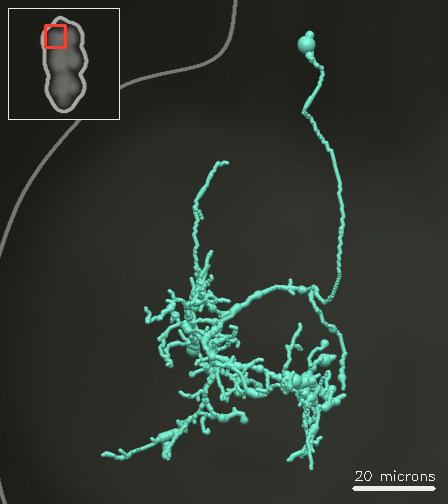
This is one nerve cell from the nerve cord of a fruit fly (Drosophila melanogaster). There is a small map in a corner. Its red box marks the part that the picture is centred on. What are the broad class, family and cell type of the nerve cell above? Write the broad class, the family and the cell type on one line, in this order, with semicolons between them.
nerve-cord intrinsic neuron; hemilineage 09A; IN09A033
